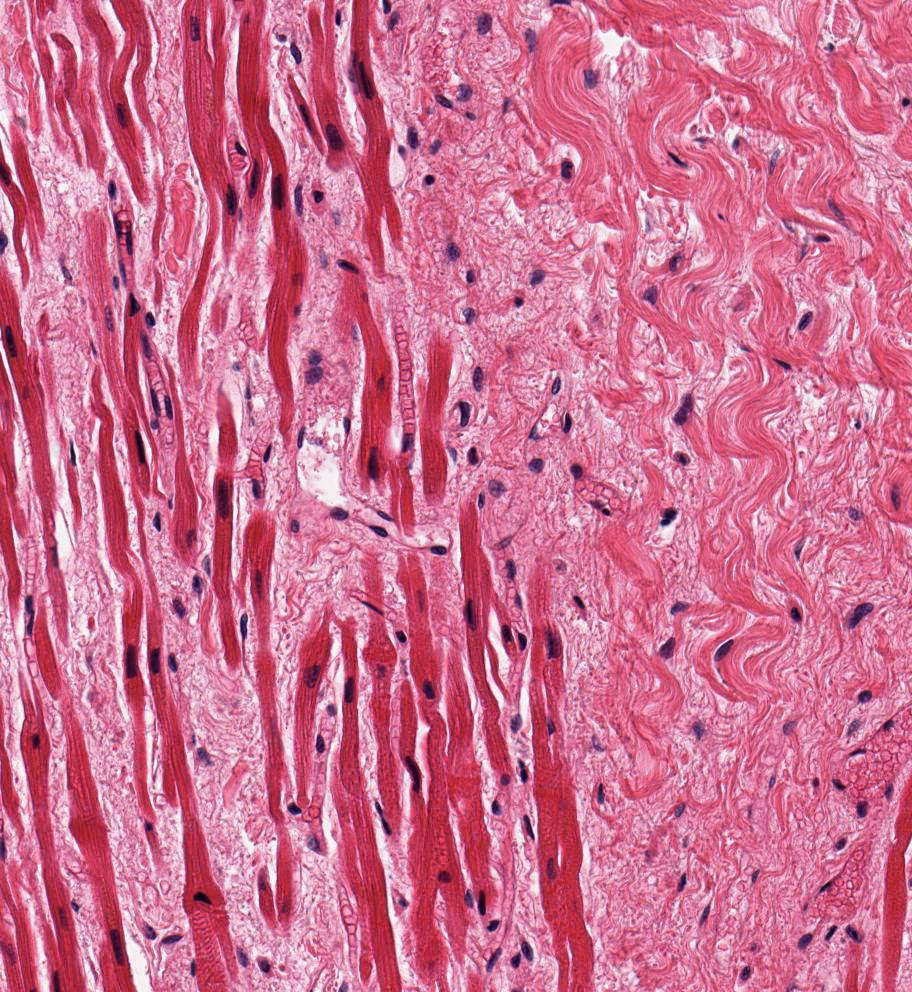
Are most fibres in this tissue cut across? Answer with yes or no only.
No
